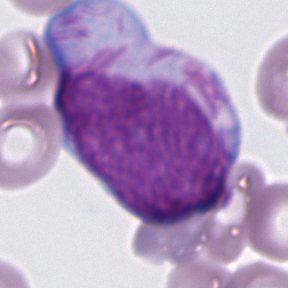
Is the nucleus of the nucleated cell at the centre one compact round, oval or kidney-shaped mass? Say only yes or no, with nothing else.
Yes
